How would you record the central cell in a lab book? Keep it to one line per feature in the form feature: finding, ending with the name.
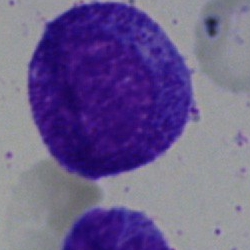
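Vacuoles: none that I can see in the cell.
Neighbour: a second nucleated cell, only partly in view, cut off at the bottom edge.
Focus: slightly blurred, so fine detail is soft.
Name: promyelocyte.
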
